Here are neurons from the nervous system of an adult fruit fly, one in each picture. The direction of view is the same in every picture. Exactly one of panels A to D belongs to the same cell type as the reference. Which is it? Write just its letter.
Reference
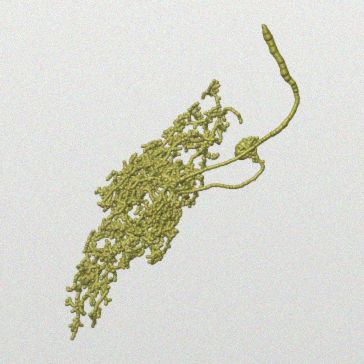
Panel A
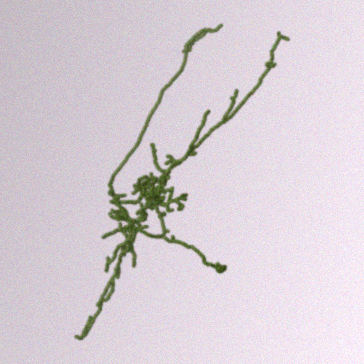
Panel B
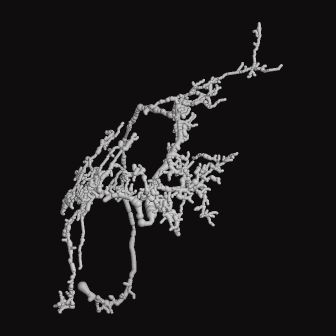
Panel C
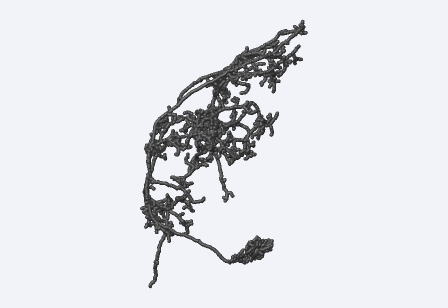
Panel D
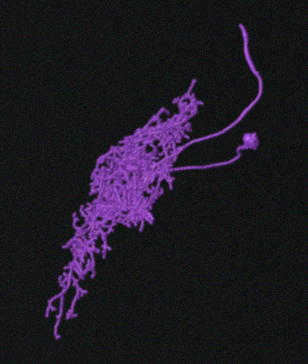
D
